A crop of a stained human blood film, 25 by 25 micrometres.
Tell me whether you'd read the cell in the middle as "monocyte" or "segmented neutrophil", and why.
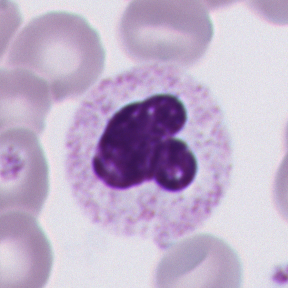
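Segmented neutrophil, I'd say. What settles it for me is that the cytoplasm here is pale pinkish rather than blue.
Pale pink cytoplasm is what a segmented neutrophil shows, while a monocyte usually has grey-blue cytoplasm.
Beyond that, I see fine pink-violet granules scattered evenly through the cytoplasm, and dense, dark purple chromatin with no visible nucleoli.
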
